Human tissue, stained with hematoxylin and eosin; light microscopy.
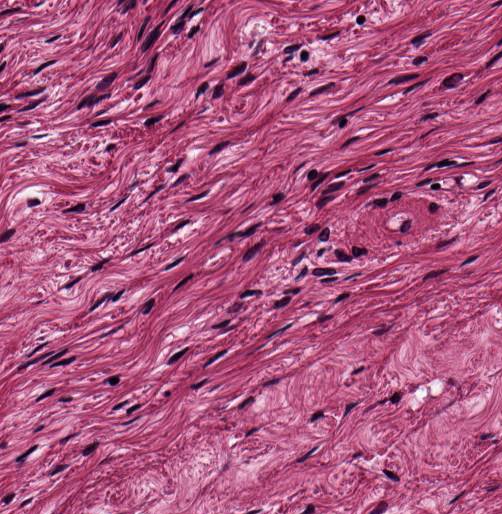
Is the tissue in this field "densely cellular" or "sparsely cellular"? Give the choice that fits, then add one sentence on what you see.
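Sparsely cellular. The nuclei are spaced apart by collagen, with no crowded sheets of cells anywhere in the field.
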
